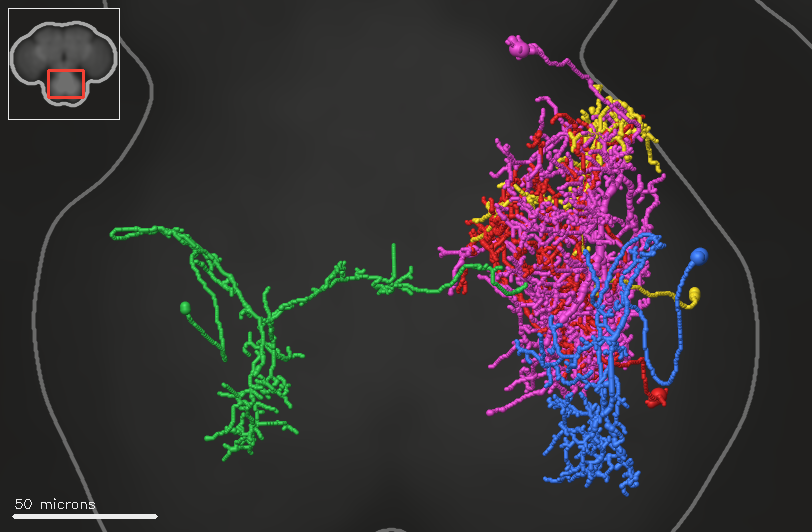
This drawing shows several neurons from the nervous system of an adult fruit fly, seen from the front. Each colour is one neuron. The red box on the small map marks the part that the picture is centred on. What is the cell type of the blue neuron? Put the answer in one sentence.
The cell type is IN08A024.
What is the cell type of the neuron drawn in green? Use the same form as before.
The cell type is IN08A050.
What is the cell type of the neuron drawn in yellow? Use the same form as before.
The cell type is IN08A045.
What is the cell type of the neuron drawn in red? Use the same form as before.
The cell type is IN16B045.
